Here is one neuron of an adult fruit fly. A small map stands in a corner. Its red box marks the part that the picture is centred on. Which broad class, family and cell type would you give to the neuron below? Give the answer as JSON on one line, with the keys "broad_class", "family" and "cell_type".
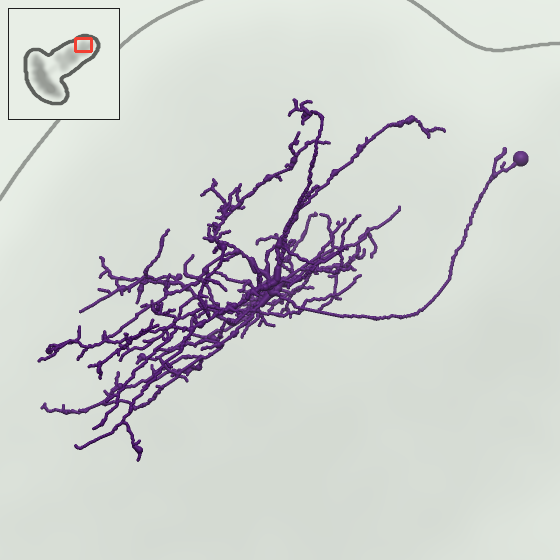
{"broad_class": "nerve-cord intrinsic neuron", "family": "hemilineage 04B", "cell_type": "IN04B107"}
